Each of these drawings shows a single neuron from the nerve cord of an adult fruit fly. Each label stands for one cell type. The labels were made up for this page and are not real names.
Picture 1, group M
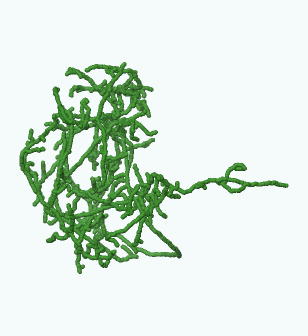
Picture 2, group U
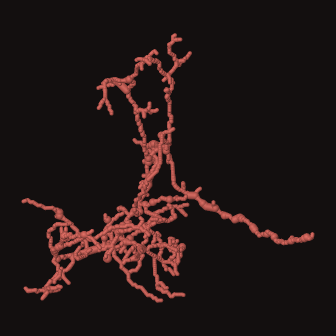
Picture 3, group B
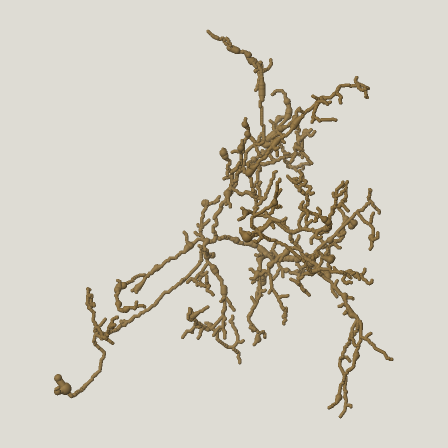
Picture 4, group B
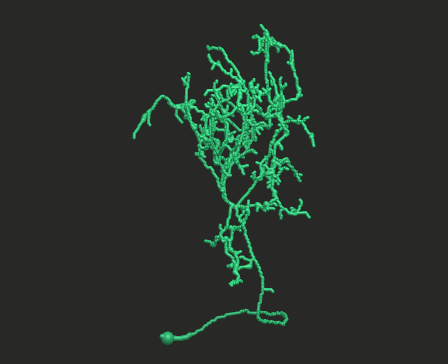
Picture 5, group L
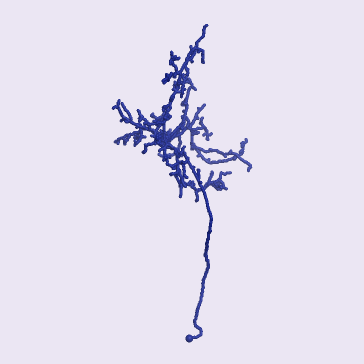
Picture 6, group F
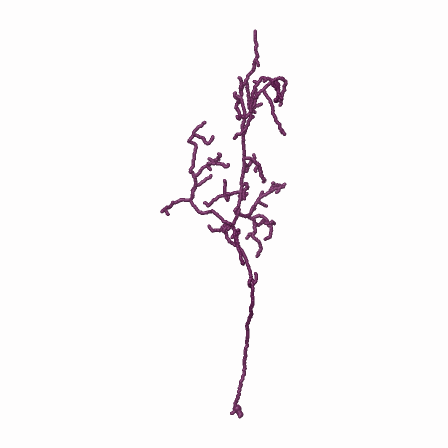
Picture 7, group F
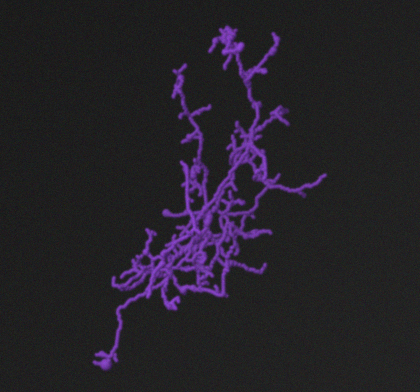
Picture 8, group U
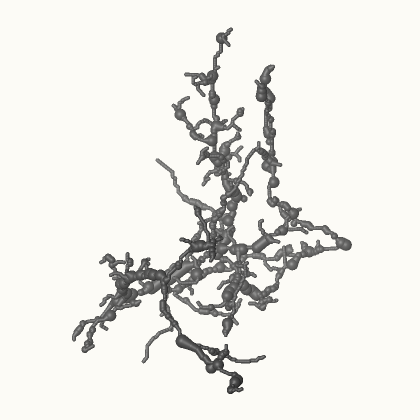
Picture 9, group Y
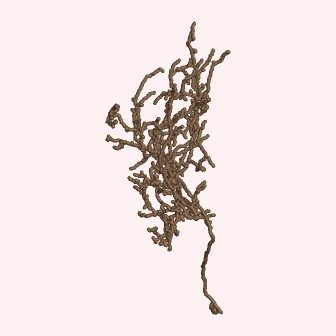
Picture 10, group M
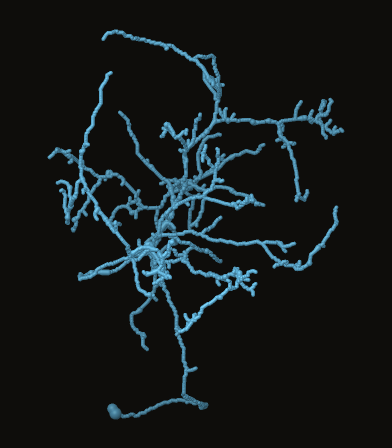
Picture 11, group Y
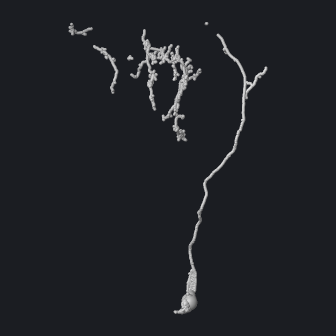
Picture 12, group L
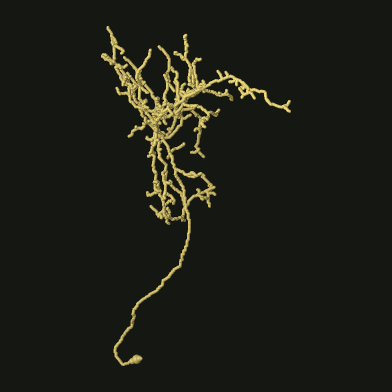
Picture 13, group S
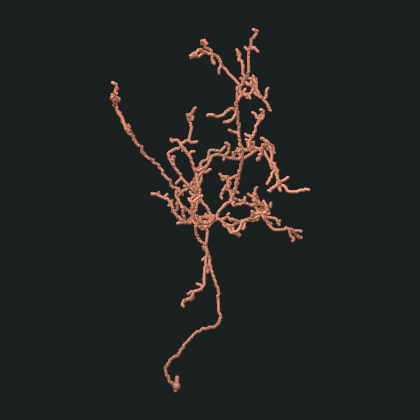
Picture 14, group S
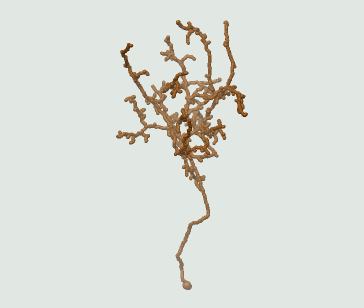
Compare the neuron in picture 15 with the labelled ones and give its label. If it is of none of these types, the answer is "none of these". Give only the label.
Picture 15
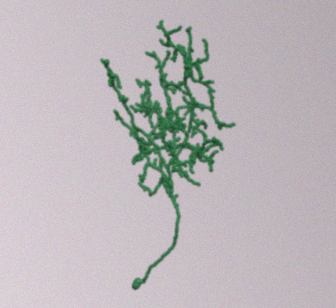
group S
